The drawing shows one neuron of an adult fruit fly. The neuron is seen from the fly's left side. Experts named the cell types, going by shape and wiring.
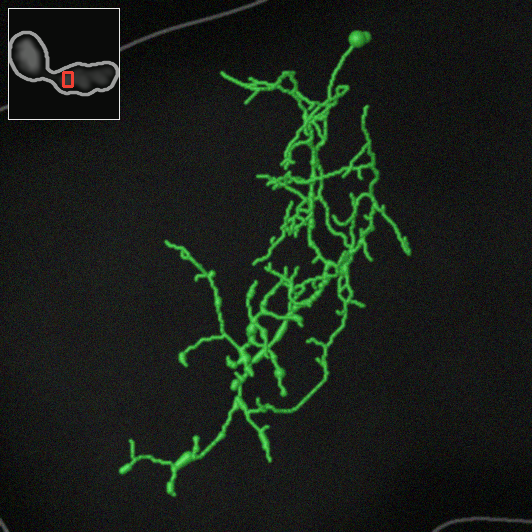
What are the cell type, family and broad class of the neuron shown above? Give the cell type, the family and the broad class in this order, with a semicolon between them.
IN19A102; hemilineage 19A; nerve-cord intrinsic neuron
